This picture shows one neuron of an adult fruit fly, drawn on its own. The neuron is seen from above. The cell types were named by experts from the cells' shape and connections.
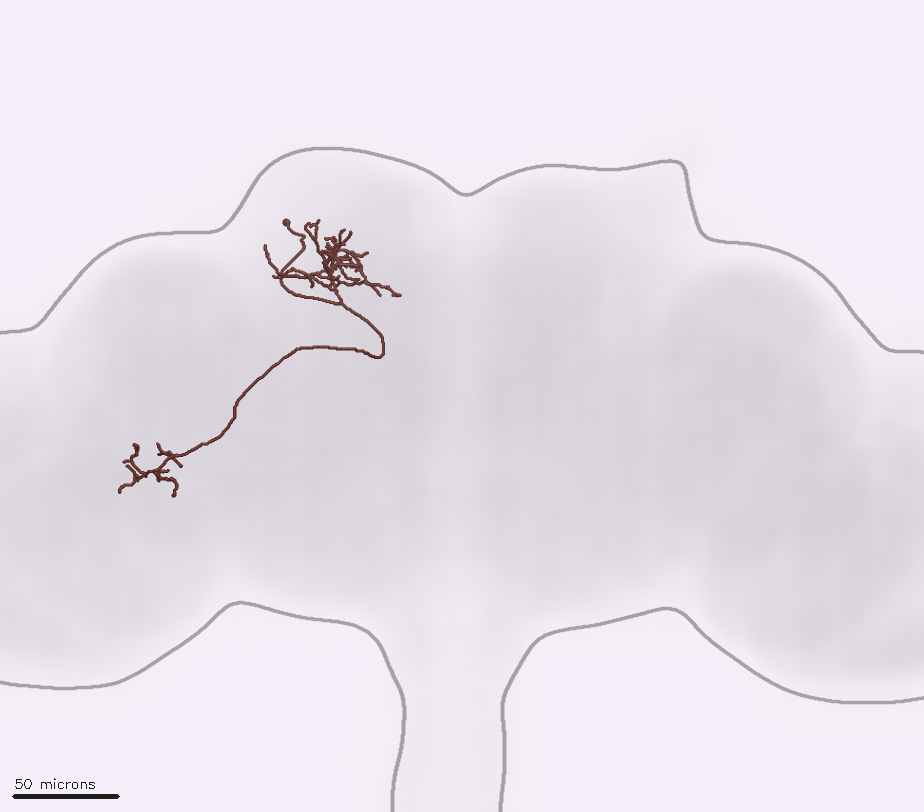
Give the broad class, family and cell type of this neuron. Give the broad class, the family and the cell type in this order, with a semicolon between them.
central-brain intrinsic neuron; hemilineage ALv1; M_vPNml60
